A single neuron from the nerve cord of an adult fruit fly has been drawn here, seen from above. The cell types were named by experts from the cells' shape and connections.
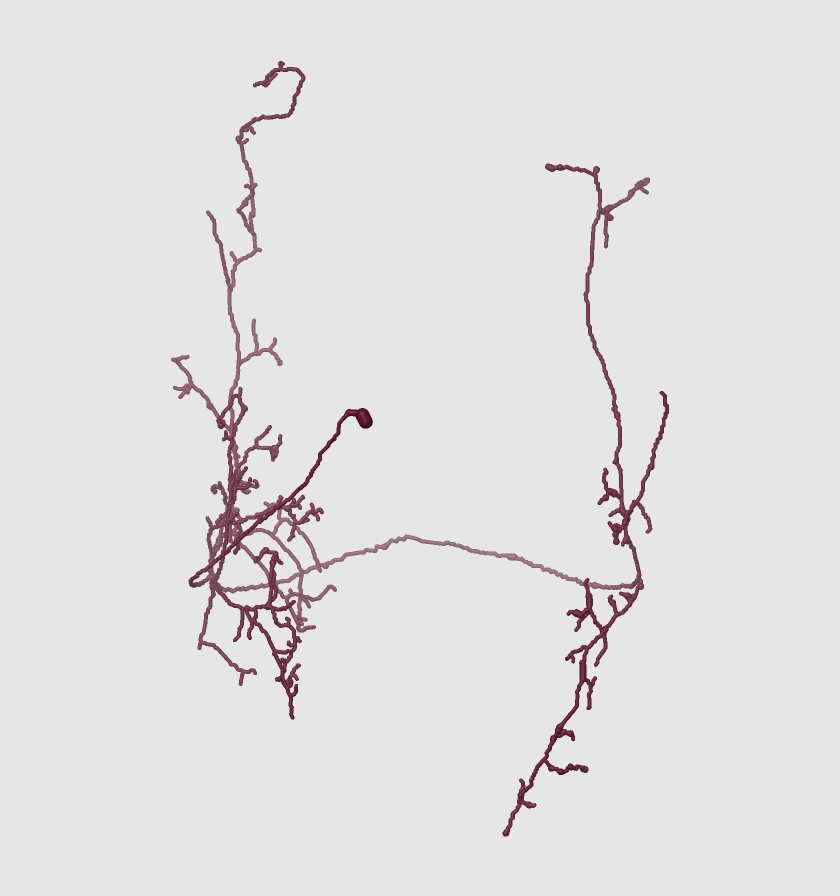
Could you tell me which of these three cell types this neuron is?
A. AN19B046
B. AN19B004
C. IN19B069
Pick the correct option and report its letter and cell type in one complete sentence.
Among the listed cell types, IN19B069 in option C is that of the neuron.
